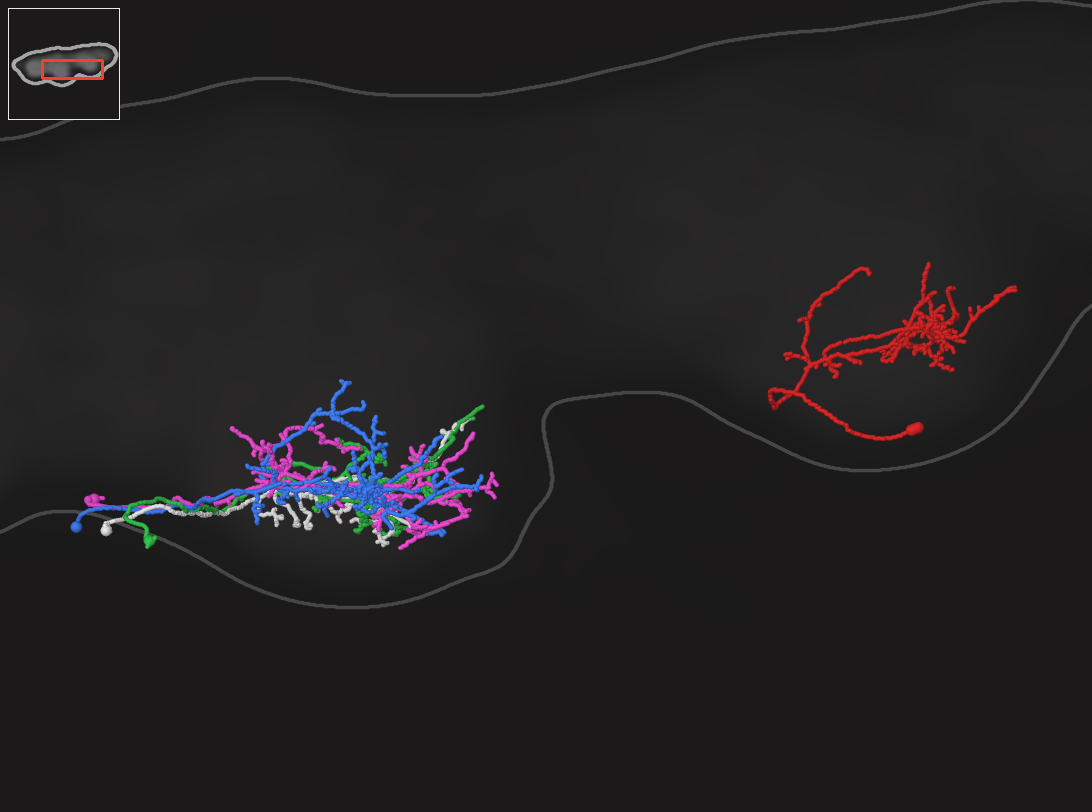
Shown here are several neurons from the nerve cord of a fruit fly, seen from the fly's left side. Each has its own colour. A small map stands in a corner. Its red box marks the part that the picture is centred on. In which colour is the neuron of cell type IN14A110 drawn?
blue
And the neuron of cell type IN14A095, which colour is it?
red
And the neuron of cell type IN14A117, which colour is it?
green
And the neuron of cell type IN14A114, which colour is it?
white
